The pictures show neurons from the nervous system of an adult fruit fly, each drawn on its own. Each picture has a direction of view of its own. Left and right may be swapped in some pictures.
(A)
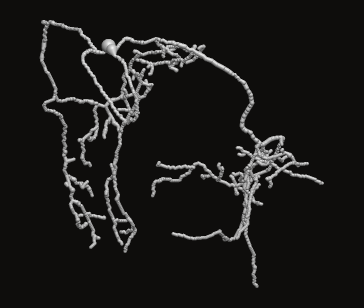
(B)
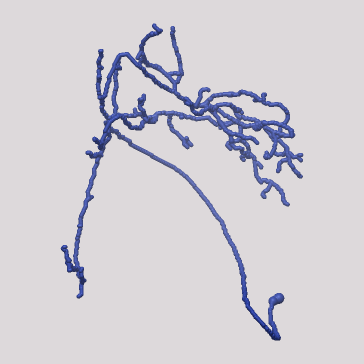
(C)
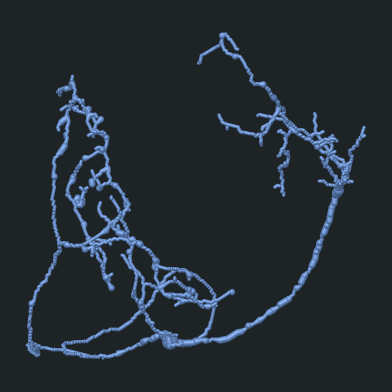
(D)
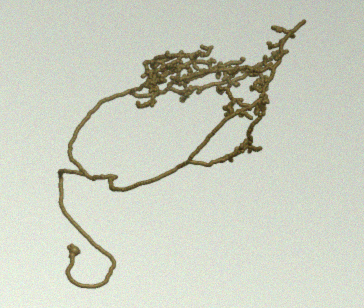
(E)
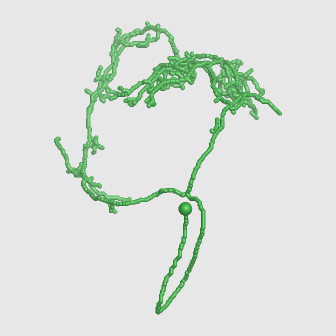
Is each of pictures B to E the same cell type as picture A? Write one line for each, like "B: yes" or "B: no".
B: no
C: yes
D: yes
E: yes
